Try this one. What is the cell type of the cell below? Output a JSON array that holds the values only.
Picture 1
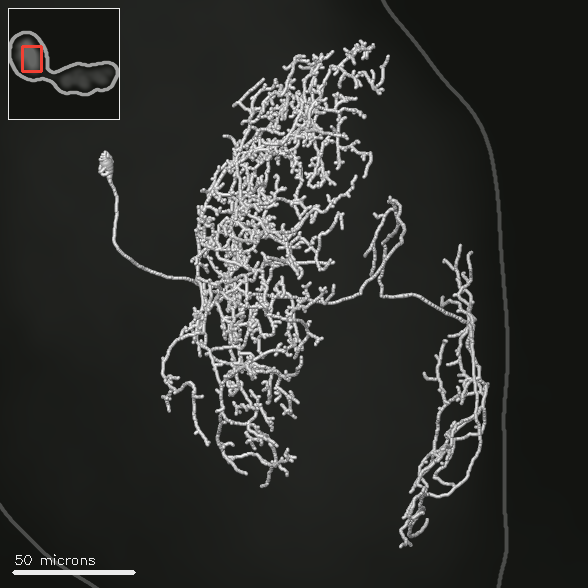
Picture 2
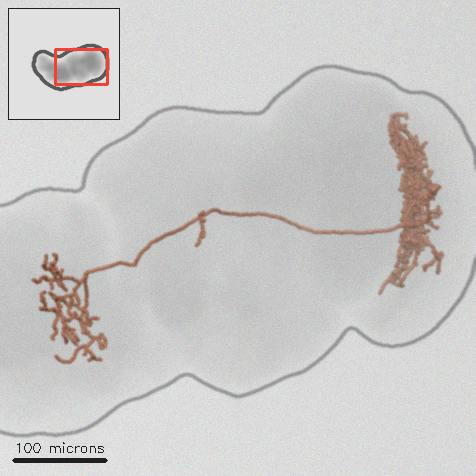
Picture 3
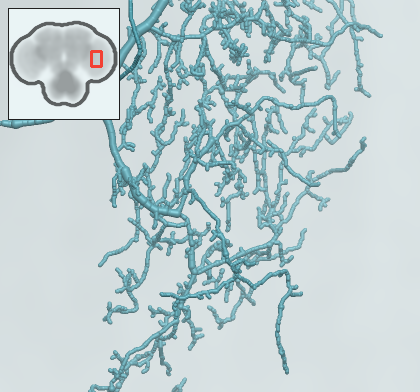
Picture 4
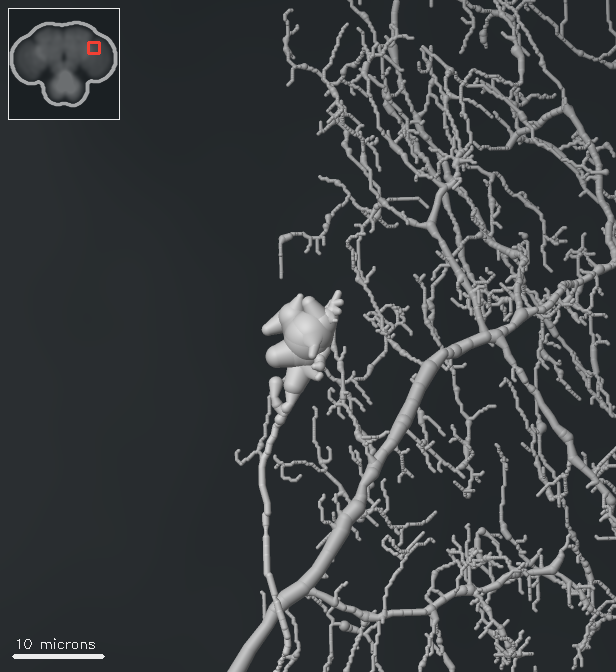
["MeVPLp2"]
